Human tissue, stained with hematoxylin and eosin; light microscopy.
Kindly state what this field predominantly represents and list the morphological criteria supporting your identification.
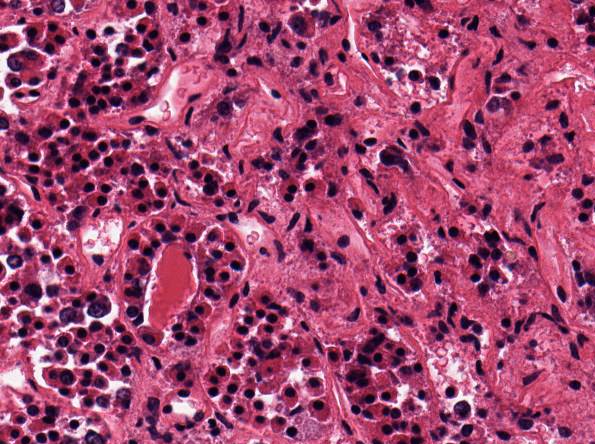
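I'd say the pars distalis of the pituitary. Round cells cluster in nests between pink fibrous septa, and I find no glands with open lumens anywhere.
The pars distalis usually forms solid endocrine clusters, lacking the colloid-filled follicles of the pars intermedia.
Nuclei are round and dark, often set to one side, in pink cytoplasm; cells crowd the left and bottom, with more stroma upper right.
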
